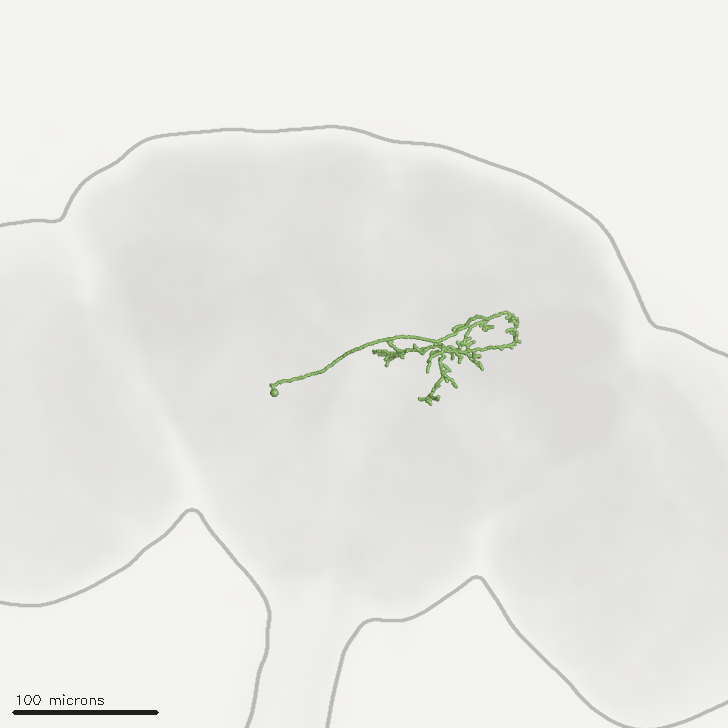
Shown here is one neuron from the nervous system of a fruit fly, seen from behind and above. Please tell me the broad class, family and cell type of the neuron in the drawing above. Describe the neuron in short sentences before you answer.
The cell body is in the middle of the picture. From left to right in the picture it spans about 170 microns. This is a central-brain intrinsic neuron. The family is hemilineage DM6_posterior. Its cell type is CB2459.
